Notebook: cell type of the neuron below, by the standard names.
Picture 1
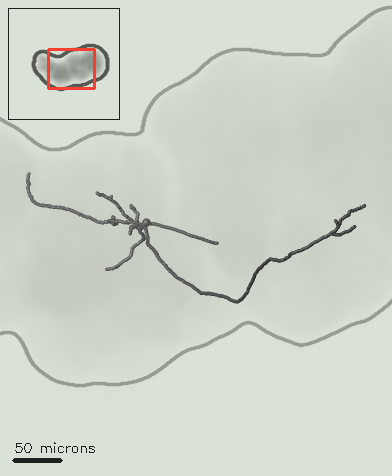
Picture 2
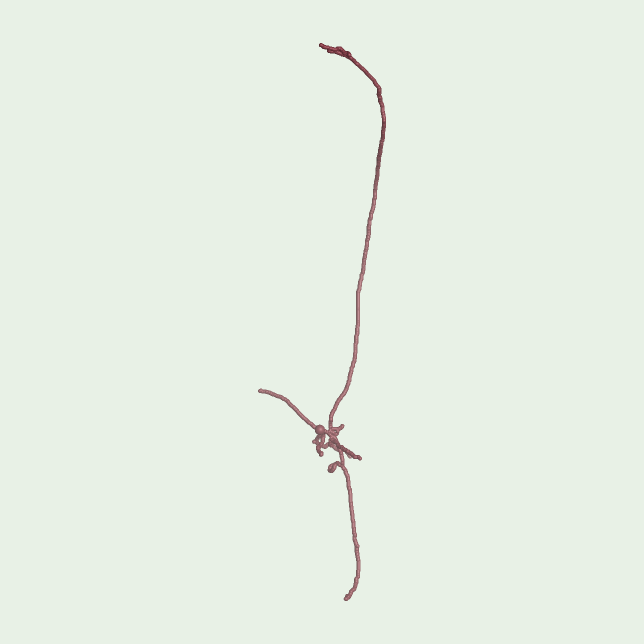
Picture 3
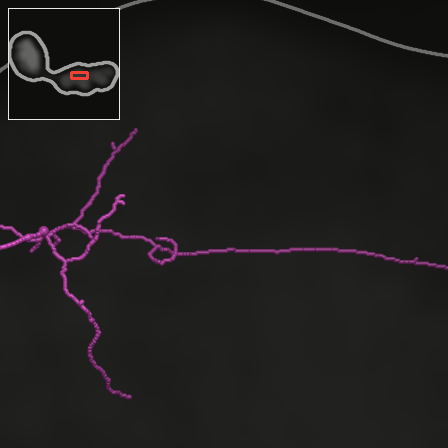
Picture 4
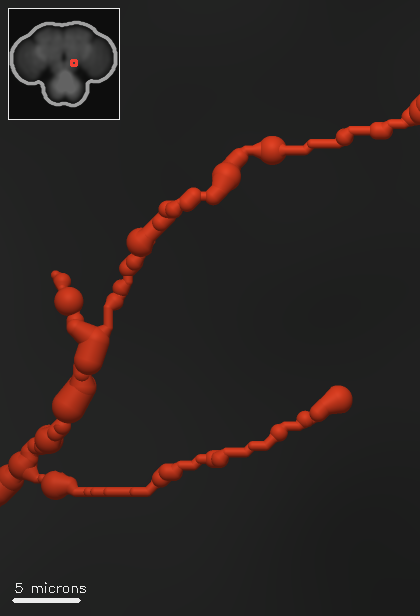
SApp04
